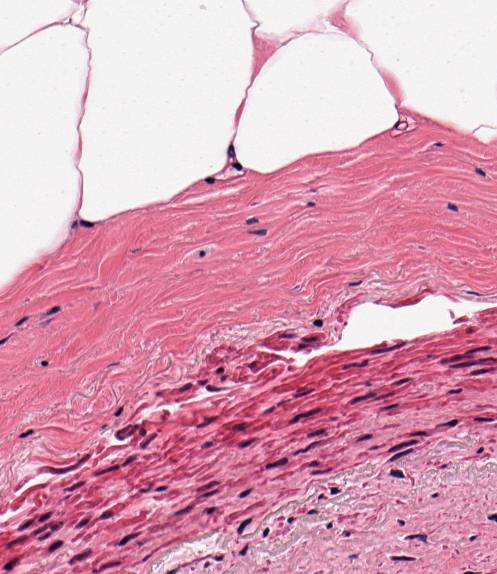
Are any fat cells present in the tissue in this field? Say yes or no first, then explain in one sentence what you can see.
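Yes. The top of the field is occupied by adipocytes, seen as large empty clear spaces separated by thin pink membranes.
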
